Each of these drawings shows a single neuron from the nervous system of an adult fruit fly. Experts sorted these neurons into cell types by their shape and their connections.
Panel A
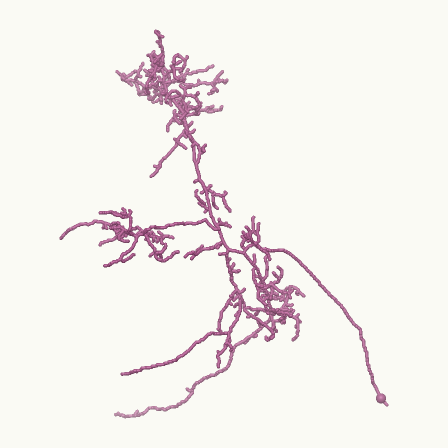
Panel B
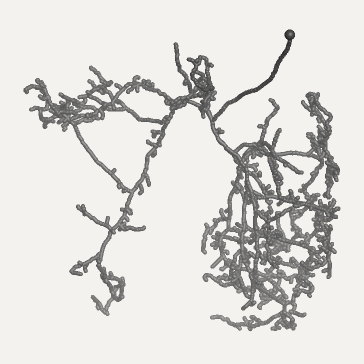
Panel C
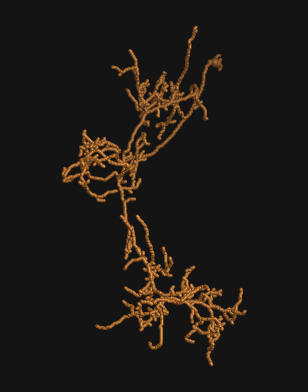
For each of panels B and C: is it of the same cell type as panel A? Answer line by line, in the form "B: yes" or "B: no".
B: no
C: yes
